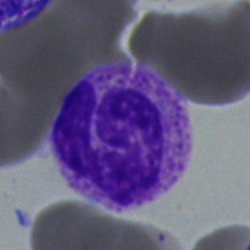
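Band neutrophil, the cell in the middle of this stained bone marrow smear. Notice its roughly round outline. The nucleus is indented; look for the pale curved cleft in its upper middle. On the left side, the nucleus reaches the cell edge. No vacuoles are seen in the cytoplasm.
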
